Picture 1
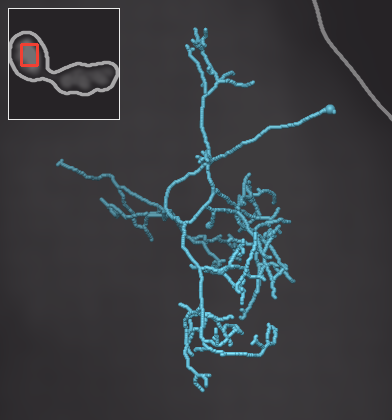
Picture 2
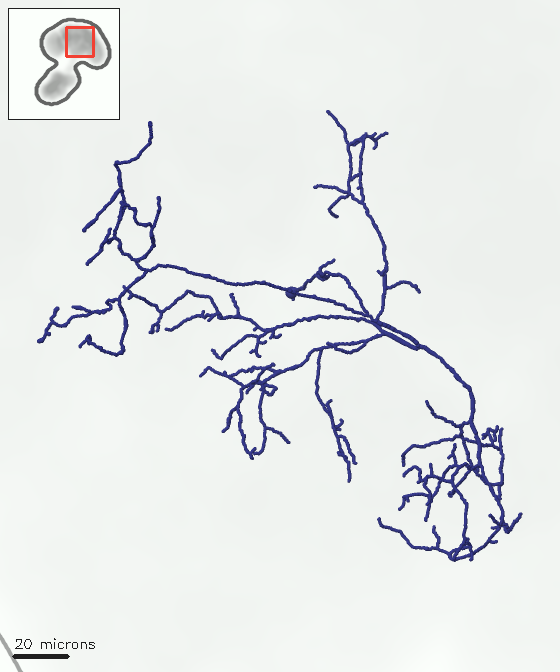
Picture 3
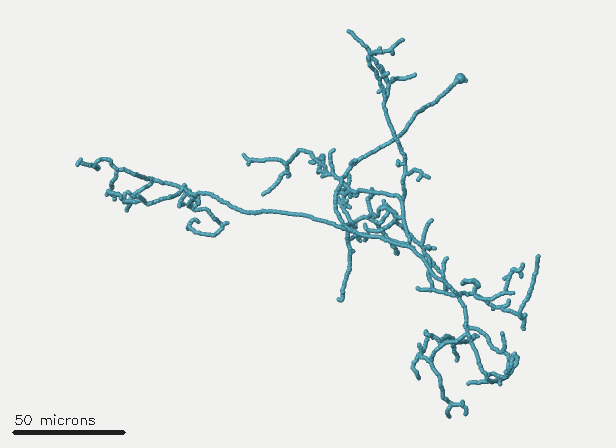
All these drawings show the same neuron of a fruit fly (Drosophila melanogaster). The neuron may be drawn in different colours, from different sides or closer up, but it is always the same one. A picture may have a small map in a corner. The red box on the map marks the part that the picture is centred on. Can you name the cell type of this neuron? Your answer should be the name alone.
CB3376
